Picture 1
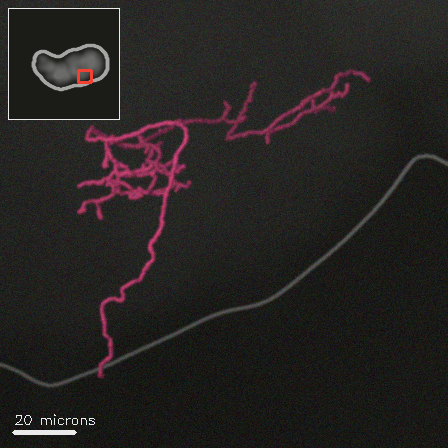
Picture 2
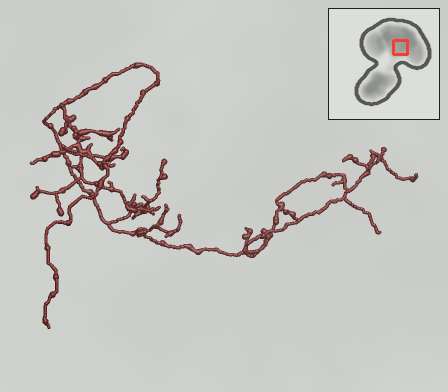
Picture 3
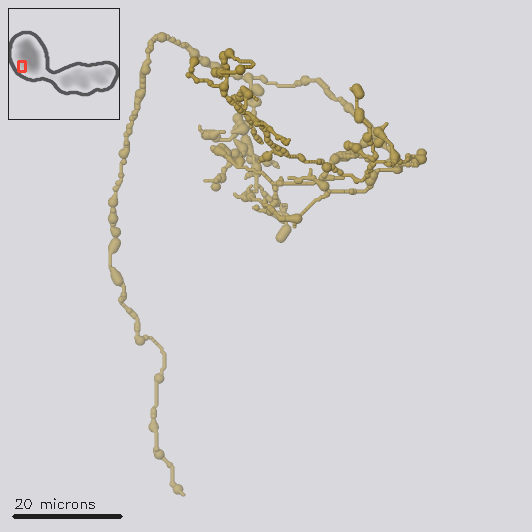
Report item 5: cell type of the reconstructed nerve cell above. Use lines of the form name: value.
cell type: PhG1c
